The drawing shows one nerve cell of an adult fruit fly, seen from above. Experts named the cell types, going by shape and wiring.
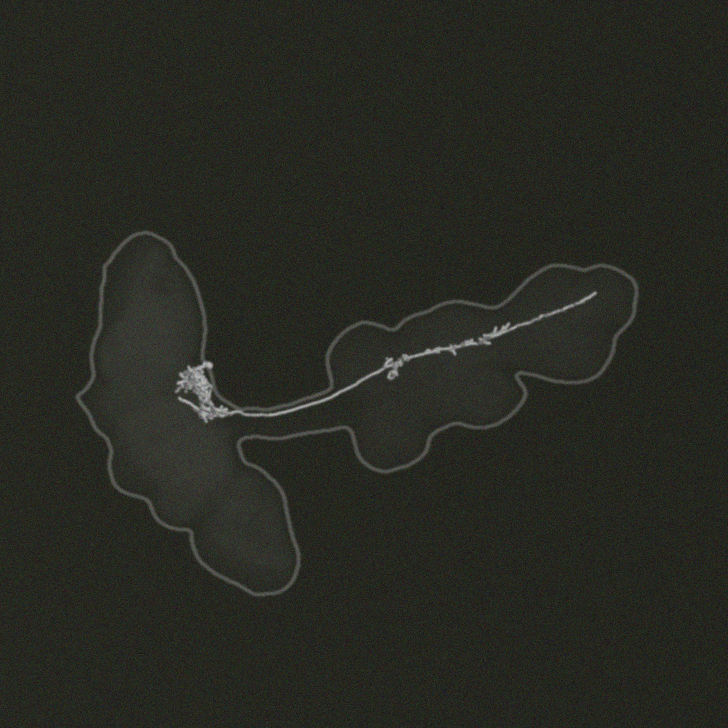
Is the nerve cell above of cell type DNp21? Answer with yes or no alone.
yes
